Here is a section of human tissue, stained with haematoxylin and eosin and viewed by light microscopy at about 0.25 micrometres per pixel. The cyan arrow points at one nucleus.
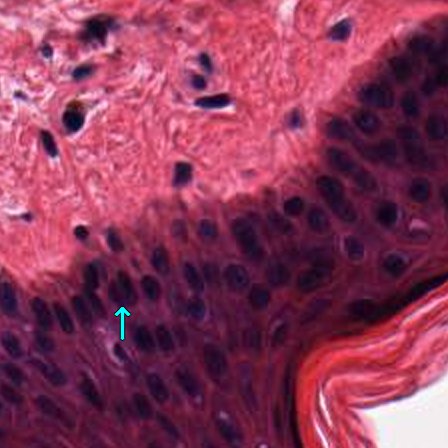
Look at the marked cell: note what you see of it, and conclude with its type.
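The nucleus is oval and darkly stained, about the same size as the nuclei crowded around it. Only a thin rim of purplish-pink cytoplasm surrounds the nucleus, and its outline merges with neighbouring cells without a clear border. Type of cell: keratinocyte.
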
